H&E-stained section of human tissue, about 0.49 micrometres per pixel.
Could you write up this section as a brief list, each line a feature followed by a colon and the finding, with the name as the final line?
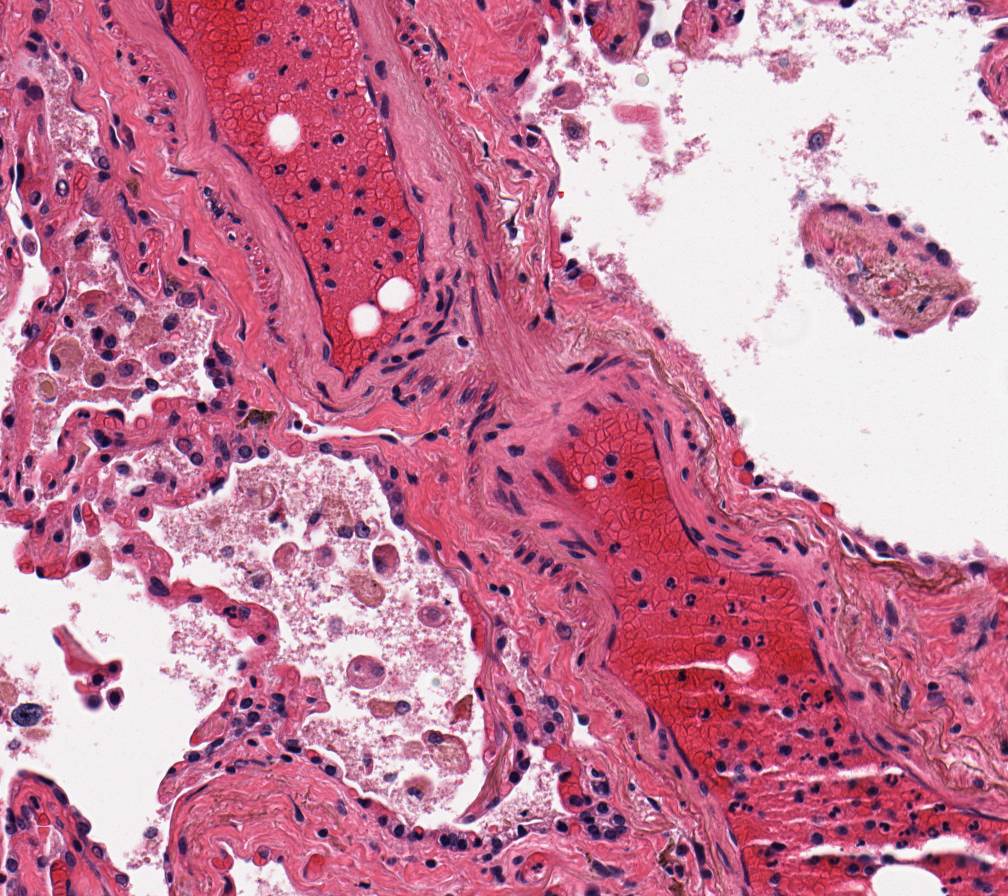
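Channels: red blood cells packed so tightly they show polygonal outlines
Walls: thick pink fibrous tissue, elongated spindle nuclei running parallel to the channels
Lower left: a space of large rounded cells with abundant brown-tinged cytoplasm, consistent with macrophages
Left edge: thin delicate septa lined by flattened cells, outlining small irregular spaces
Name: lung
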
